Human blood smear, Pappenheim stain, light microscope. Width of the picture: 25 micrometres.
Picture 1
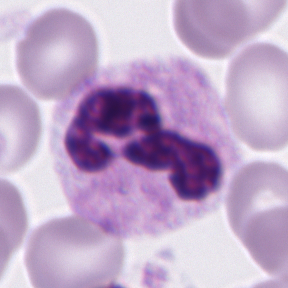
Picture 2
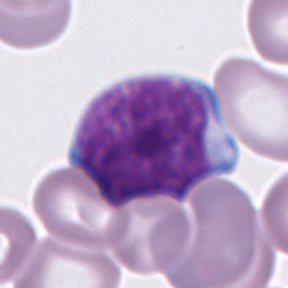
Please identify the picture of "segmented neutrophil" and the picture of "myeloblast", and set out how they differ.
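The segmented neutrophil is in picture 1; the myeloblast is in picture 2. Cytoplasm amount: the segmented neutrophil has abundant cytoplasm, whereas in the myeloblast the nucleus, about 12 micrometres across, fills about 80% of a cell measuring about 15 by 12 micrometres.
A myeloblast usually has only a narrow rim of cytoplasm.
Cytoplasm colour: pale pink in the segmented neutrophil; pale blue in the myeloblast, deepening to a darker blue at the cell margin. Granules: fine pinkish-violet granules fill the cytoplasm of the segmented neutrophil, while no distinct granules are visible in the myeloblast.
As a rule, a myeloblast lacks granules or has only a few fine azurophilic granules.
Chromatin in the segmented neutrophil is dark purple and coarsely clumped, and no nucleoli can be seen; the cytoplasm holds no clear vacuoles.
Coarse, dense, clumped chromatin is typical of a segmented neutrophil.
Surroundings: small purple granular fragments lie just below the segmented neutrophil, and red cells touch the myeloblast along its lower border and right side, denting that lower border inward.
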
